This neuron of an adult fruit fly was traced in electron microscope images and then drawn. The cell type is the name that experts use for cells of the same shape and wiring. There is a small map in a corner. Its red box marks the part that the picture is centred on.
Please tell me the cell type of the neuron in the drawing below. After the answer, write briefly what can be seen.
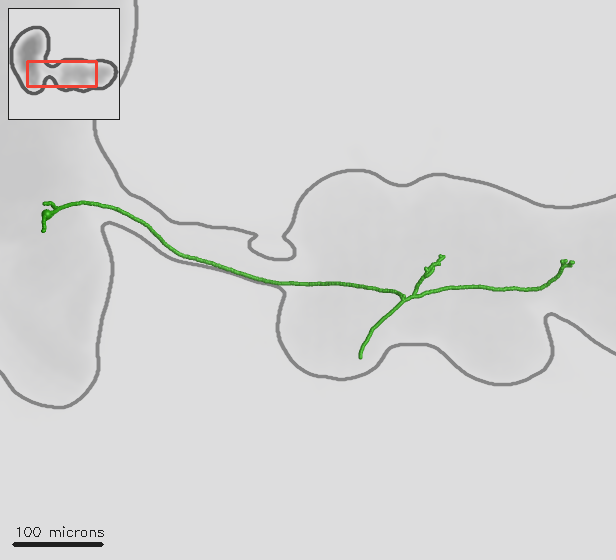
The cell type is SApp10. It is a sensory neuron ascending to the brain. It runs through the neck, between the brain and the nerve cord. By the scale bar it is about 600 microns wide in this view.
